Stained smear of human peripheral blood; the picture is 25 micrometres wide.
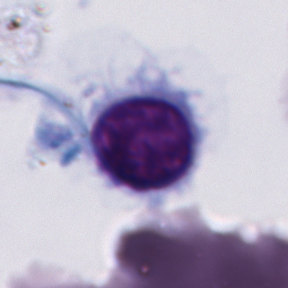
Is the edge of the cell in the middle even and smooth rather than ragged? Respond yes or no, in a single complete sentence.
No, along its edge the cell is rough, not smooth.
